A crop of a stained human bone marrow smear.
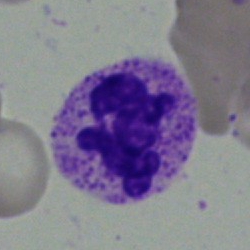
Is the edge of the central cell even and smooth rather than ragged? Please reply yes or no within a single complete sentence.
Yes, this cell's outline runs smooth, without projections.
